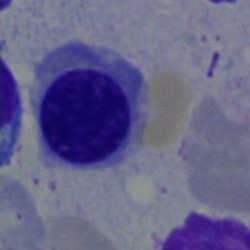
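Erythroblast, the central cell. Its outline looks irregular, somewhat angular, with a corner at upper right. The nucleus sits toward the lower left, leaving the widest cytoplasm above and to the right. Chromatin is dense, dark purple throughout; the cytoplasm forms a moderate blue rim.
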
